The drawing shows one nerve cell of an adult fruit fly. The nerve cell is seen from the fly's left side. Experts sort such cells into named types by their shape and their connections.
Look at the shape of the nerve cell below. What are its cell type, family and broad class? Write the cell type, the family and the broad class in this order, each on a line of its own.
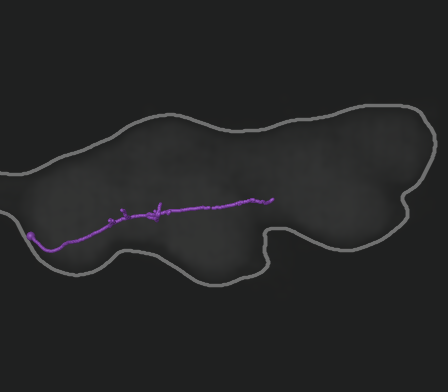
SNpp17
class mechanosensory proprioceptive
sensory neuron entering the nerve cord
